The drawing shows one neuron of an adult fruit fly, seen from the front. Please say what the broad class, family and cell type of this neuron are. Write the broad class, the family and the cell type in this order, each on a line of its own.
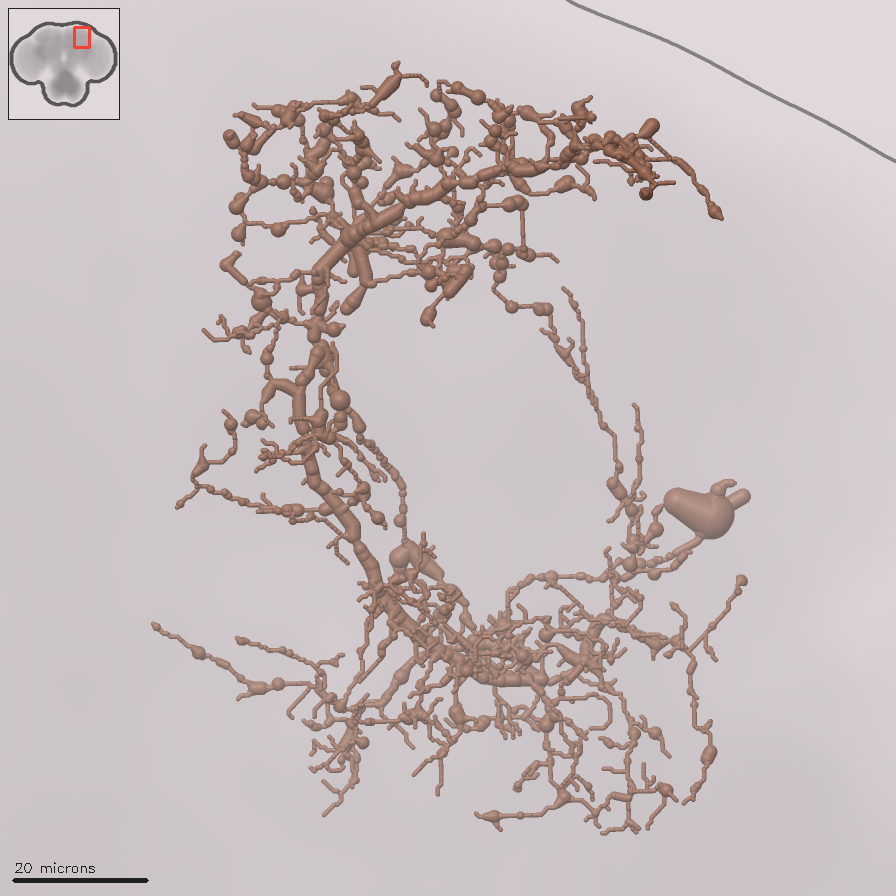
central-brain intrinsic neuron
hemilineage SLPpl2
SLP360_a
